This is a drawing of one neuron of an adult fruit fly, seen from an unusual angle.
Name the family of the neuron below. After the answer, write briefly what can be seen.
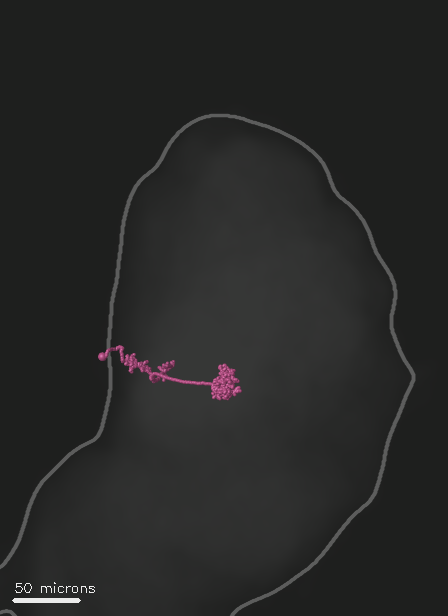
The family is Y. It is an optic-lobe intrinsic neuron. Its cell body lies on the left of the picture. From left to right in the picture it spans about 110 microns.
